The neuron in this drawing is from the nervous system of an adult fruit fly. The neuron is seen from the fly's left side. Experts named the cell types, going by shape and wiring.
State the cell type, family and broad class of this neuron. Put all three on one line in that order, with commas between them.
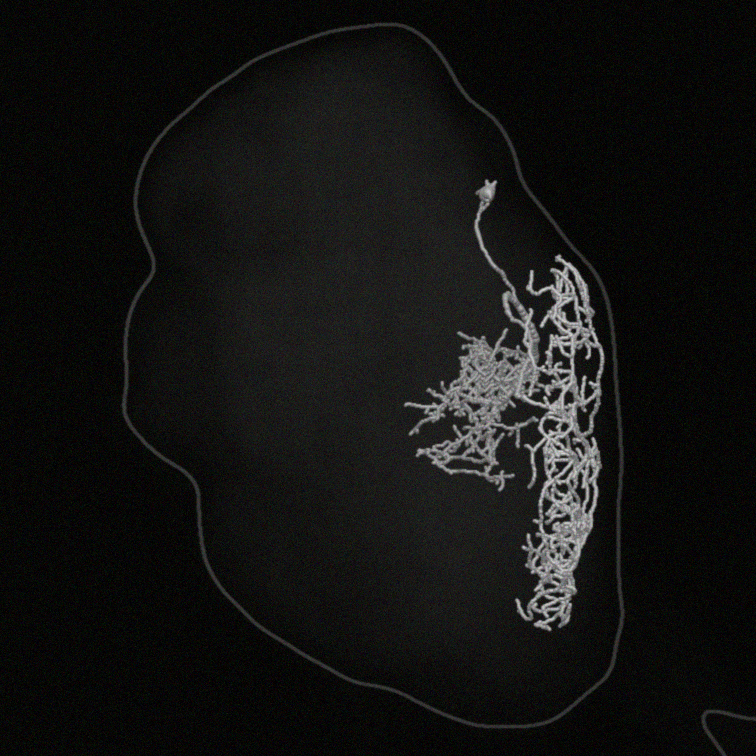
LPT57, LPT, visual centrifugal neuron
